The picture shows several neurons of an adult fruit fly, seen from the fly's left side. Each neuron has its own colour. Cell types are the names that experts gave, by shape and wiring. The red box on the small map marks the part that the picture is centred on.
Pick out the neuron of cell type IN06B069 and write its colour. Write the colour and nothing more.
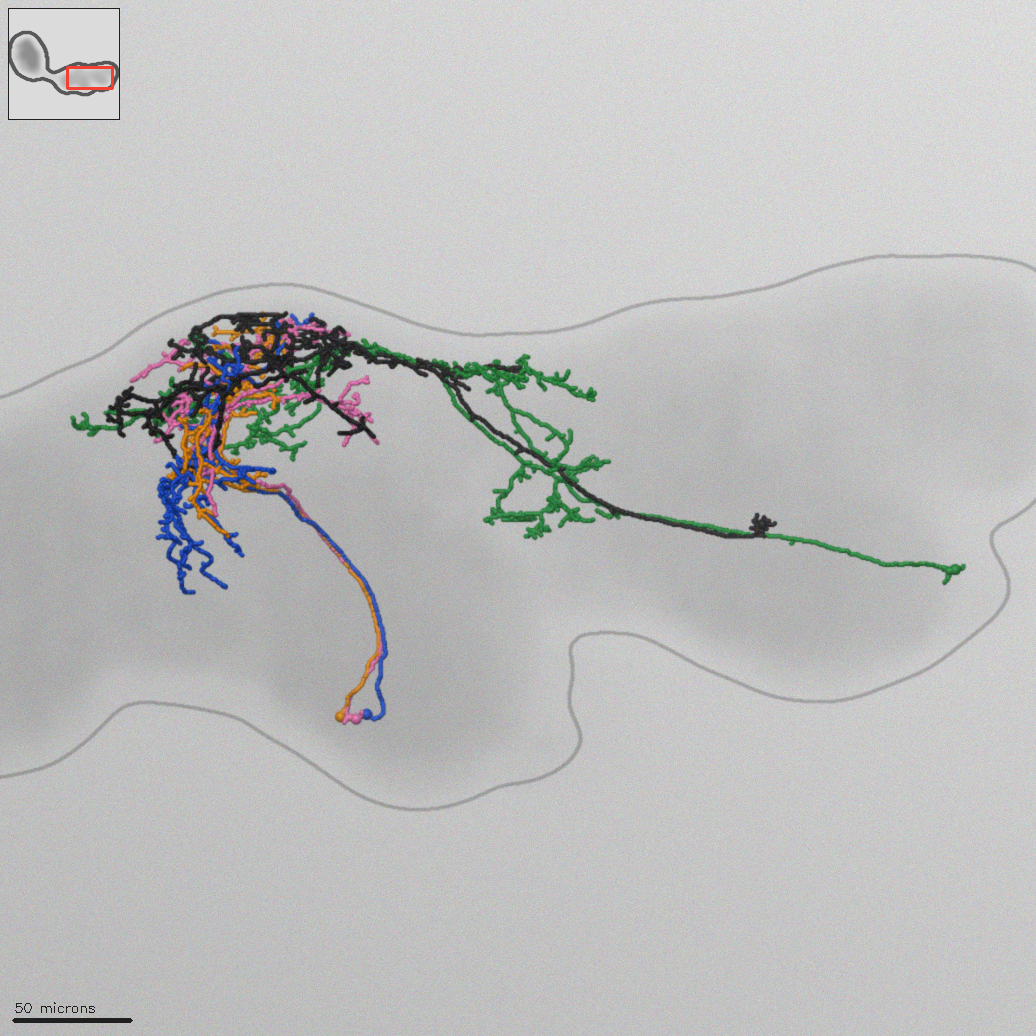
pink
